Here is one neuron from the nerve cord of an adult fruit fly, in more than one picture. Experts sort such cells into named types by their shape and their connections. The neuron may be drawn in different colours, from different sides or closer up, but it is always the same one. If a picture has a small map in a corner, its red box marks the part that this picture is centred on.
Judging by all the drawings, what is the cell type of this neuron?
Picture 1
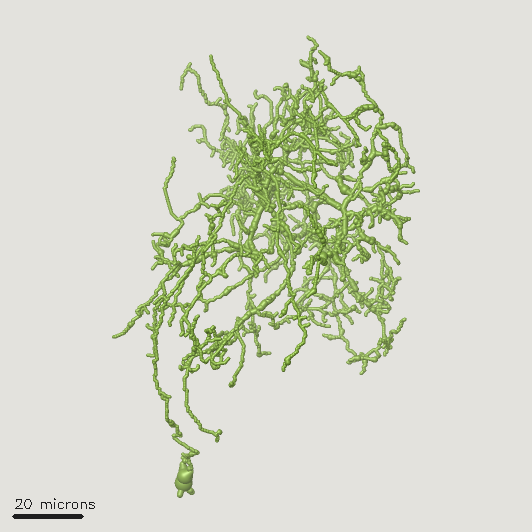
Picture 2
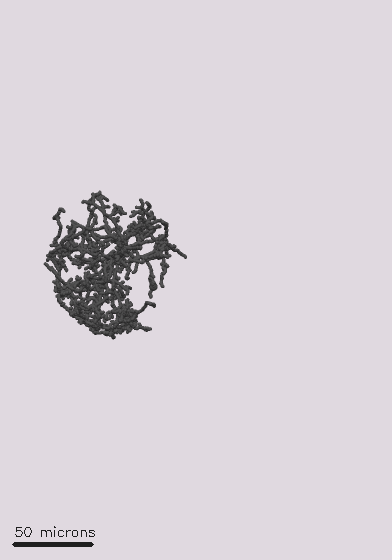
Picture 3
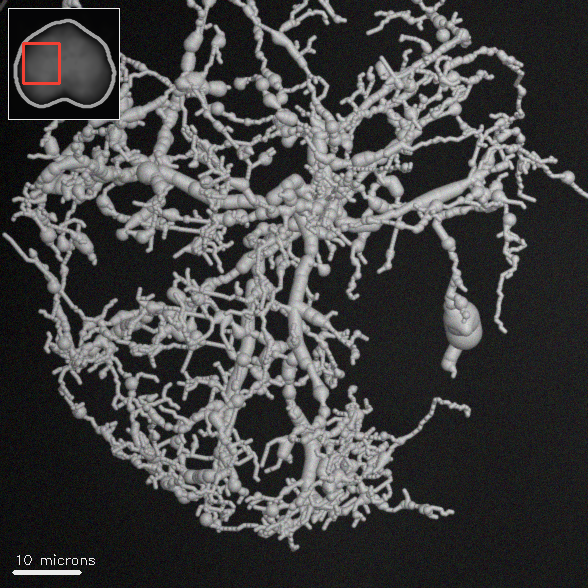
IN21A014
